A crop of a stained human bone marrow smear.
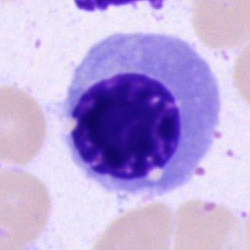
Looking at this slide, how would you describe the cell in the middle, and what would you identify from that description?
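Looking at the nucleus first, it lies off-centre, toward the lower left of the cell, and I can't make out any nucleoli in it. The cytoplasm is widest on the upper-right side, with no granules that I can see. I'd call this an erythroblast.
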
